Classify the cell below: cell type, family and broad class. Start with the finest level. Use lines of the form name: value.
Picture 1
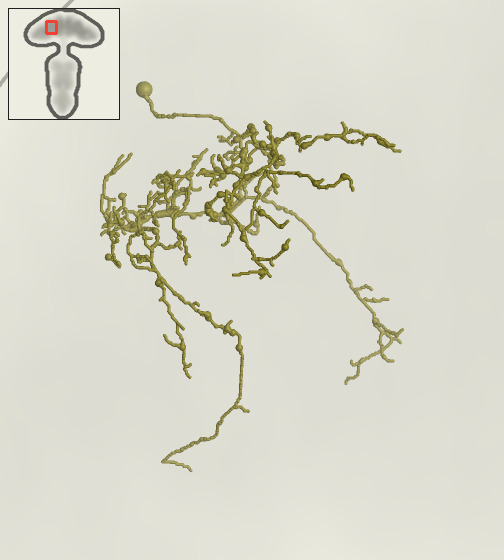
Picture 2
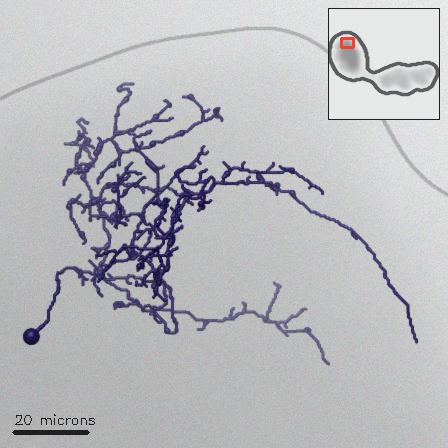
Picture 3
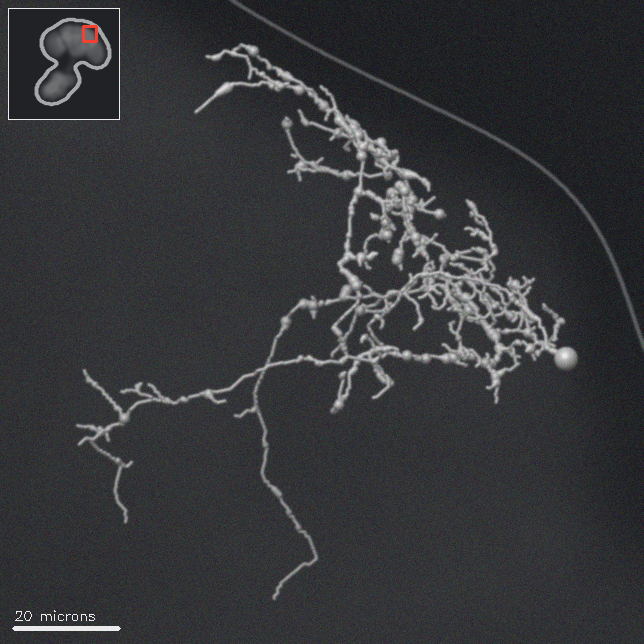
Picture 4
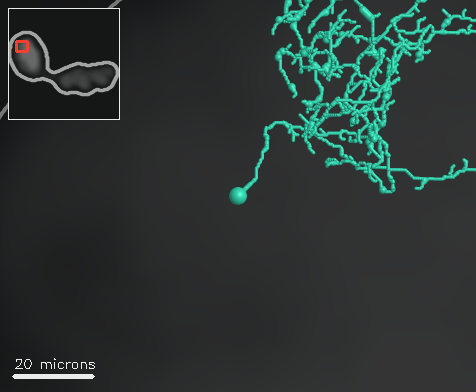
cell type: SLP158
family: hemilineage SLPad1_anterior
broad class: central-brain intrinsic neuron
